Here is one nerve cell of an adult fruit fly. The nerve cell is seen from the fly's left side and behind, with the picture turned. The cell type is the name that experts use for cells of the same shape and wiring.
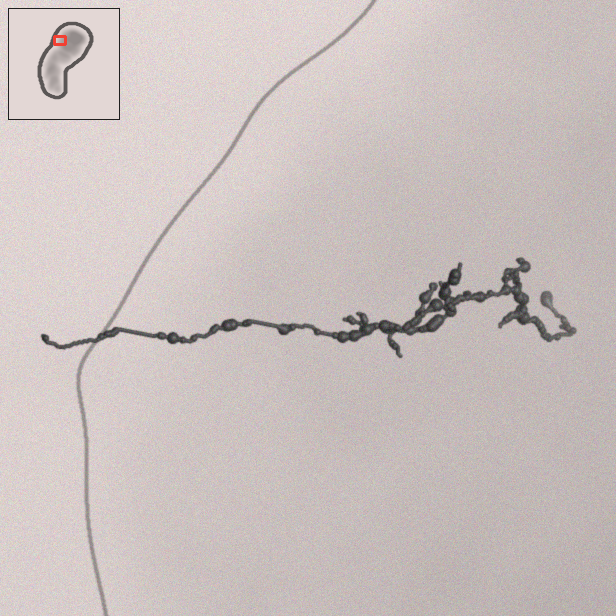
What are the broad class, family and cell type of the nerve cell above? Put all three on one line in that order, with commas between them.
sensory neuron entering the brain, class gustatory, LB4b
